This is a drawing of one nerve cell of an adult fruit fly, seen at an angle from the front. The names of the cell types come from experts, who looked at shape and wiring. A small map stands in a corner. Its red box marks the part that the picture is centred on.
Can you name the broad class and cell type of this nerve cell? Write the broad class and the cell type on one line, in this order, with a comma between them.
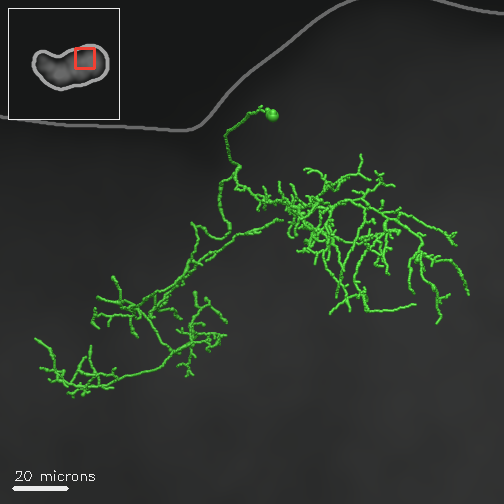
central-brain intrinsic neuron, SMP458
